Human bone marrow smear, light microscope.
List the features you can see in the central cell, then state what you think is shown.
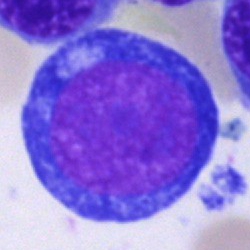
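The outline is round and smooth. The nucleus lies roughly central, surrounded by cytoplasm on all sides. Its chromatin is finely stippled, not coarsely clumped. At the upper left, the cytoplasm contains a paler, mottled patch. The cell is a proerythroblast.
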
